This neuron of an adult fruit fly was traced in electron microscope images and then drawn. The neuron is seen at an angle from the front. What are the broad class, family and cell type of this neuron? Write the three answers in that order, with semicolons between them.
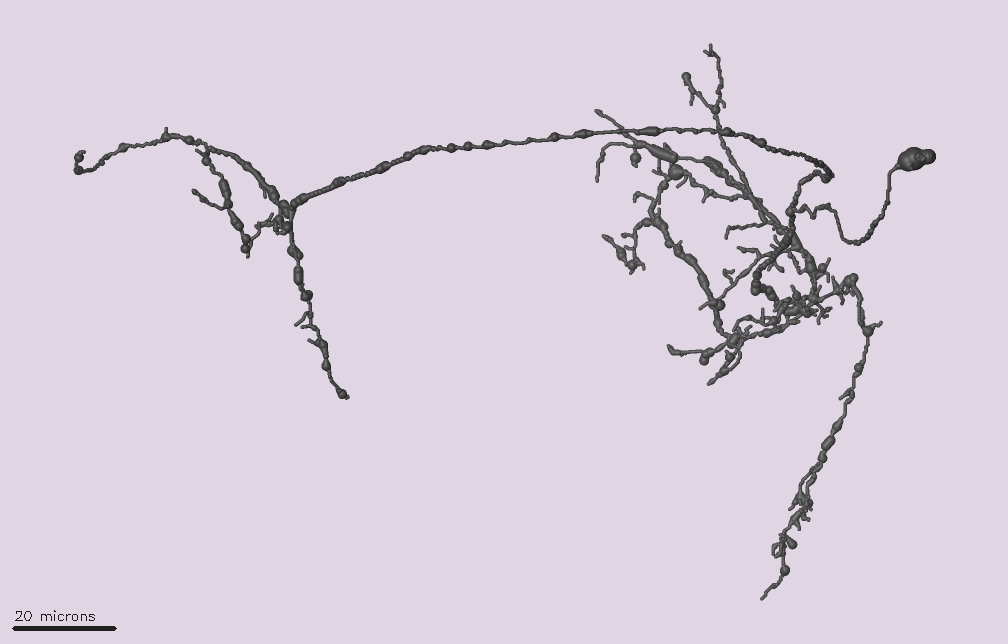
central-brain intrinsic neuron; hemilineage SLPa&l1_lateral; PLP036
